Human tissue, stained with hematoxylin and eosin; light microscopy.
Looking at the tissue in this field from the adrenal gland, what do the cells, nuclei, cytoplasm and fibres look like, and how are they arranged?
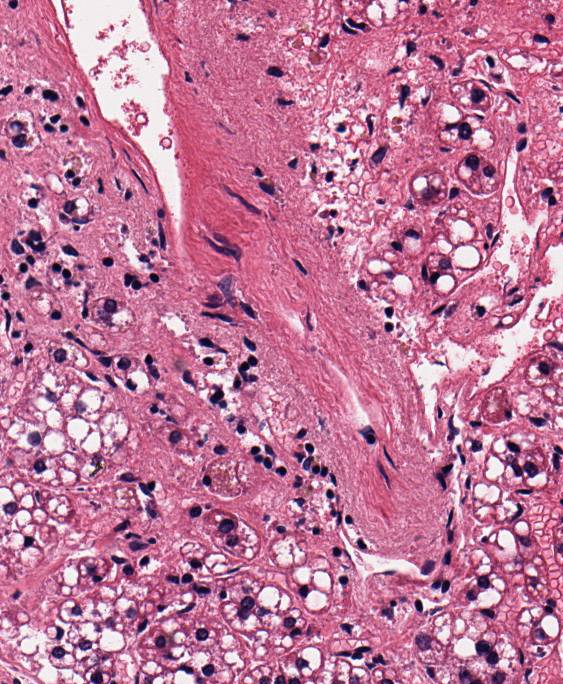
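Follow the pink fibrous band from the top centre to the lower centre-right. Elongated spindle-shaped nuclei inside it lie along its length. On both sides sit nests of cells whose cytoplasm is packed with clear round vacuoles of differing size. At the top left, beside the band's upper part, lies an empty white space.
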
